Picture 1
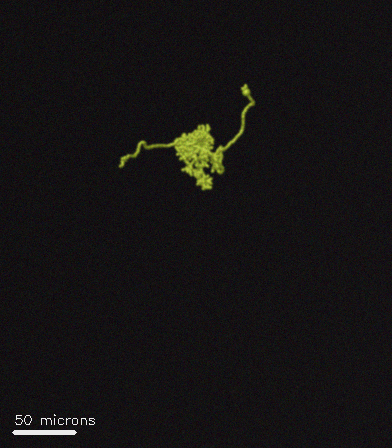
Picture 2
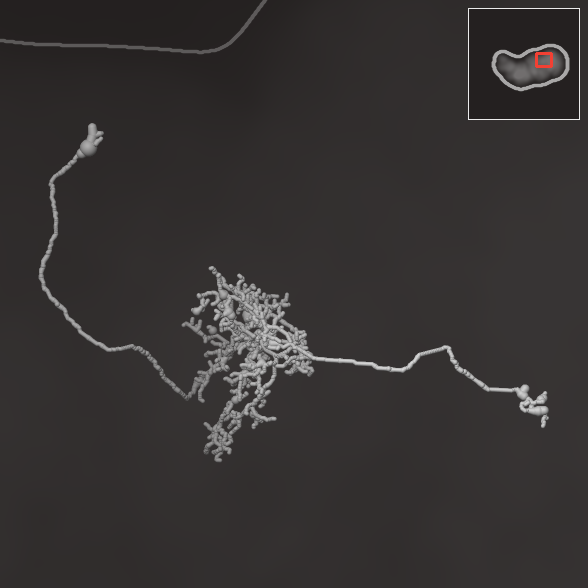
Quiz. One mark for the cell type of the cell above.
FC2A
